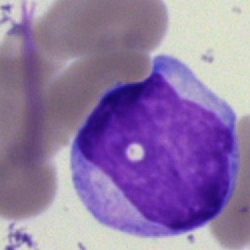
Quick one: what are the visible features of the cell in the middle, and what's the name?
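Roughly round outline. Nucleus occupies most of the cell. Cytoplasm without visible granules. Small round clear spot within the nucleus, slightly left of centre. Cell: blast.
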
